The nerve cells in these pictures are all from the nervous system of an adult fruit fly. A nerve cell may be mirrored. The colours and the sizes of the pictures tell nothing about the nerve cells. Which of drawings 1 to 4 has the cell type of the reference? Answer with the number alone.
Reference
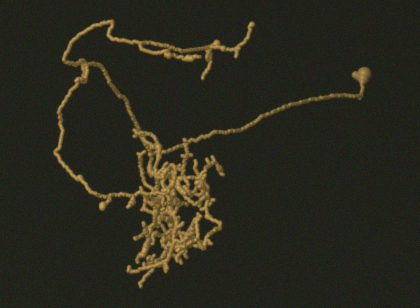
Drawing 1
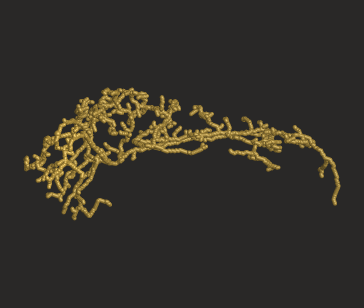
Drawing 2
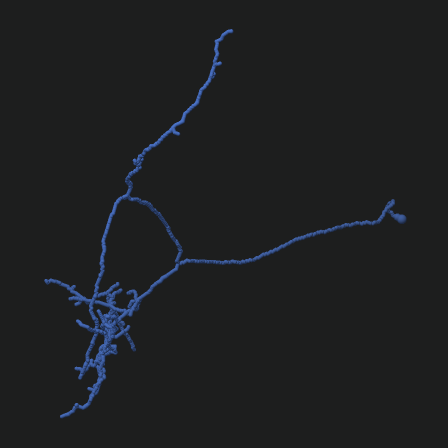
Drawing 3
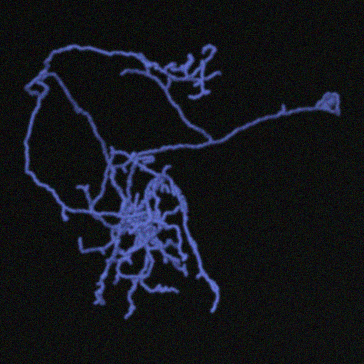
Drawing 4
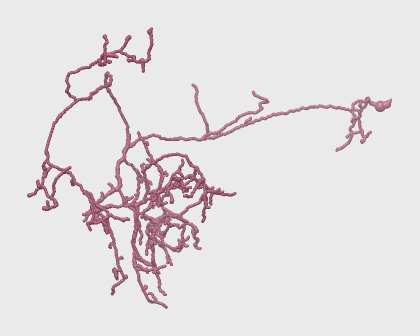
3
